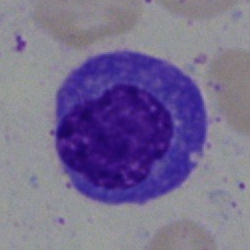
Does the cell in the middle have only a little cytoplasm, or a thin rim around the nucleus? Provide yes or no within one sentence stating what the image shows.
No, what surrounds the nucleus is a broad area of cytoplasm.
